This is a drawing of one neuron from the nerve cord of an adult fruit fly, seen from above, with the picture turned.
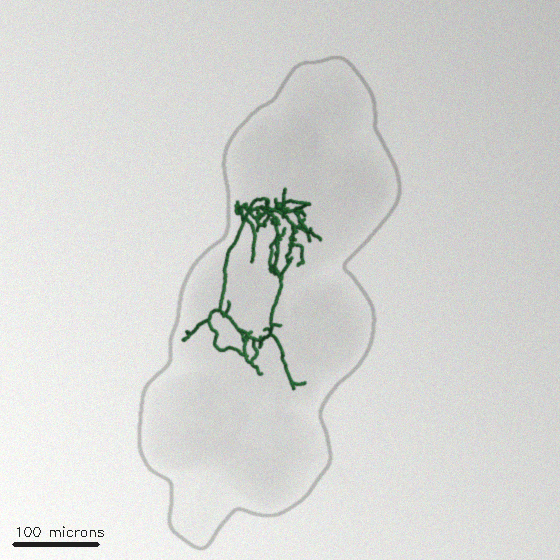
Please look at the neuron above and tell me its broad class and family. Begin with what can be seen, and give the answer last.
By the scale bar it is about 250 microns tall in this view. As drawn here it is taller than it is wide. This is a nerve-cord intrinsic neuron. Its family is hemilineage 19B.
